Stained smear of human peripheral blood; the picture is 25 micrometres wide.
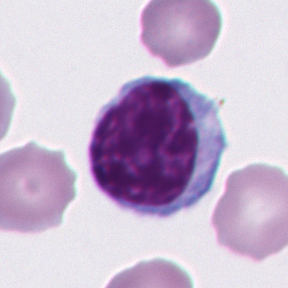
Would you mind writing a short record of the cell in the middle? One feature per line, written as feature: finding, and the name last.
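Outline: roughly round, as I see it.
Nucleus: round to oval, and I find no indentation.
Chromatin: dark purple, coarsely clumped.
Nucleoli: none distinct that I can make out.
Name: typical lymphocyte.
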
